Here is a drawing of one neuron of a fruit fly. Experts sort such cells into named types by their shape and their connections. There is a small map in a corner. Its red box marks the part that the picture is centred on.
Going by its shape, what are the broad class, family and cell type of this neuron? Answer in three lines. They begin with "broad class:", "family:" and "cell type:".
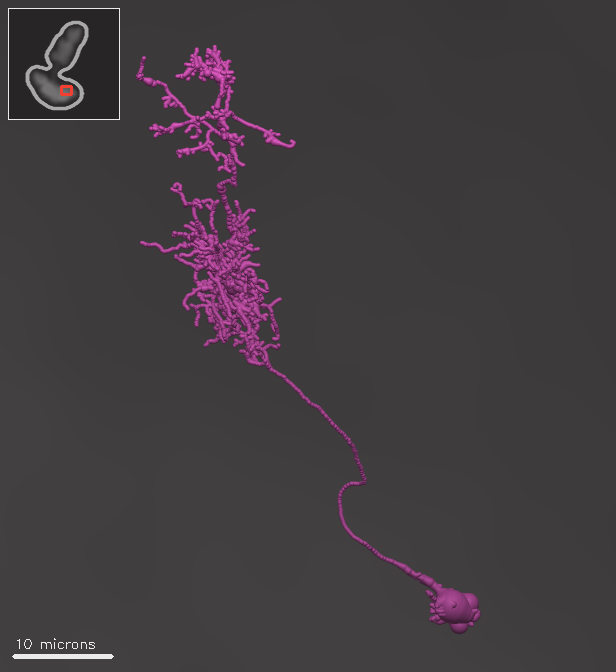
broad class: optic-lobe intrinsic neuron
family: Mi
cell type: Mi4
